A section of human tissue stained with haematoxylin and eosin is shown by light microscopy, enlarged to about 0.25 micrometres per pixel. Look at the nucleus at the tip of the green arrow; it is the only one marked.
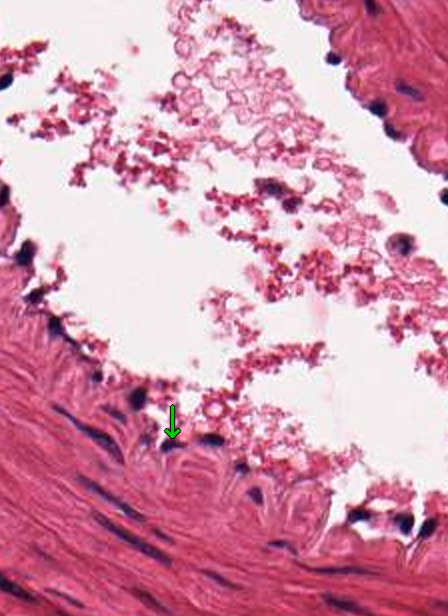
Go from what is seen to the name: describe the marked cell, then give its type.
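The nucleus is dark and evenly dense, shaped as a flattened oval lying lengthwise along the surface. No separate cytoplasm stands out around the nucleus; at most a thin pink rim merges with the wall beneath. It lies along a wavy, folded inner lining, with pink wavy layers of the wall directly beneath it. This is an endothelial cell.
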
